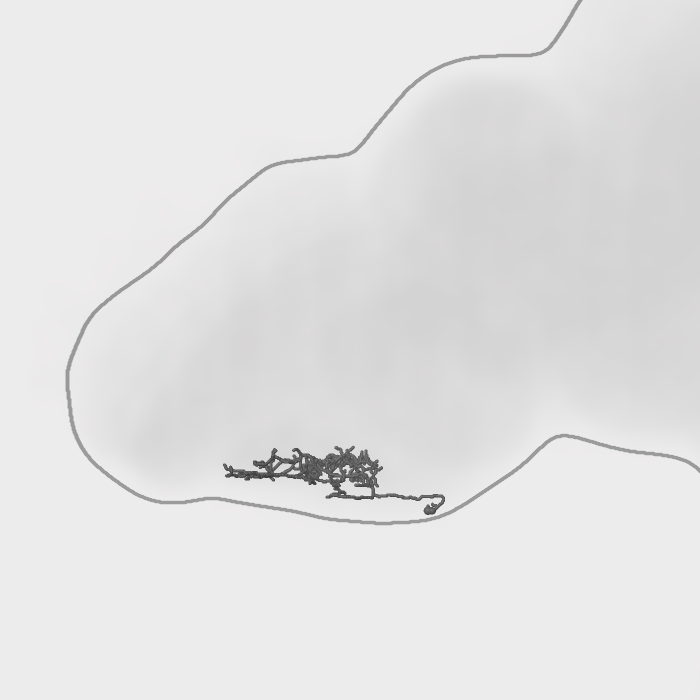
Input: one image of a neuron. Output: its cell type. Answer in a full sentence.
The cell type is LPi3b.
